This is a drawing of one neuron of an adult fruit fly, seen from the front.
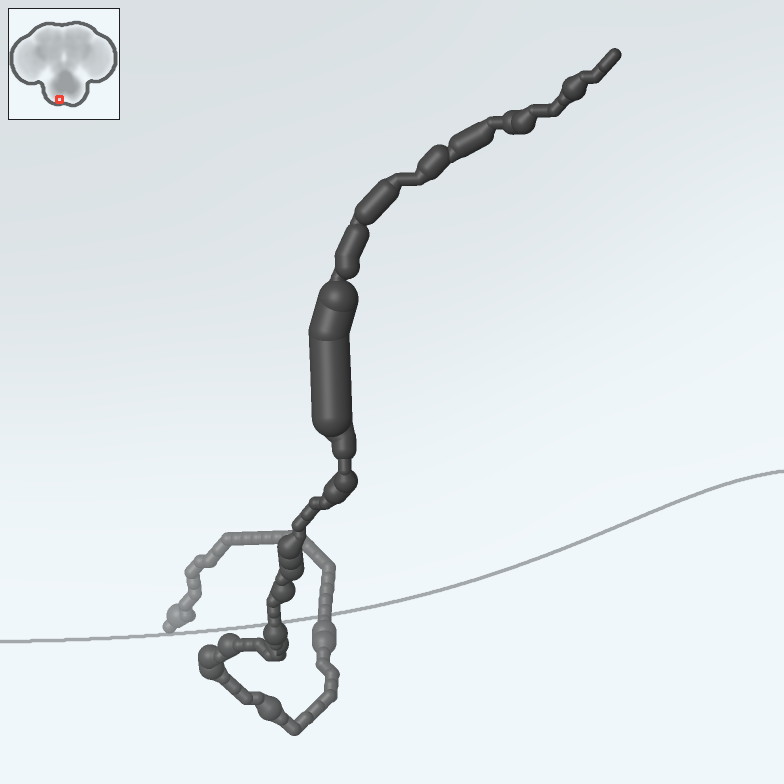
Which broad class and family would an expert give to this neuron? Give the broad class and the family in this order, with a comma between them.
sensory neuron entering the nerve cord, class mechanosensory tactile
